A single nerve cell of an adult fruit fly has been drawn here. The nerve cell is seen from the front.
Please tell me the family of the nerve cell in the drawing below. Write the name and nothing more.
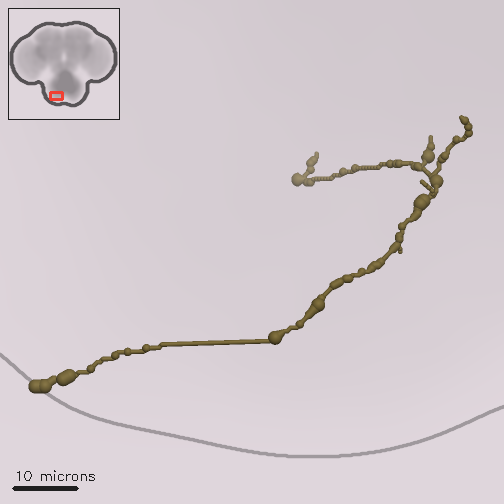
class mechanosensory tactile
